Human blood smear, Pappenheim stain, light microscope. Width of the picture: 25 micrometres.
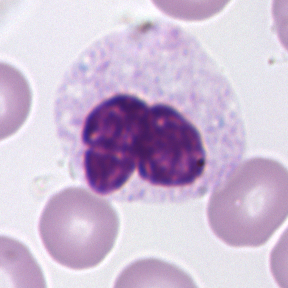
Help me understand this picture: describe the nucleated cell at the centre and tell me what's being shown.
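Outline first: the cell is round and smooth. Next, the nucleus, in which no nucleolus is visible. Then the cytoplasm, which is abundant and pale lilac. Fine lilac-purple granules are scattered all through it. Last, the name: this is a segmented neutrophil.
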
